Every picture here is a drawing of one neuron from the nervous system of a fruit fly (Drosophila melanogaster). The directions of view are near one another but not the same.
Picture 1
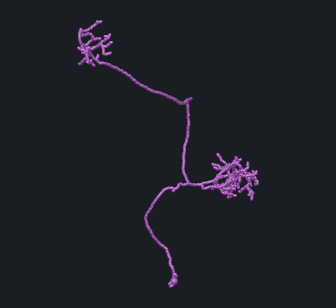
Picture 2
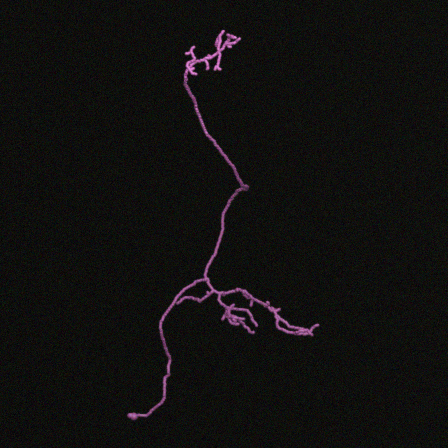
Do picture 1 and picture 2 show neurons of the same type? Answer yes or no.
no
